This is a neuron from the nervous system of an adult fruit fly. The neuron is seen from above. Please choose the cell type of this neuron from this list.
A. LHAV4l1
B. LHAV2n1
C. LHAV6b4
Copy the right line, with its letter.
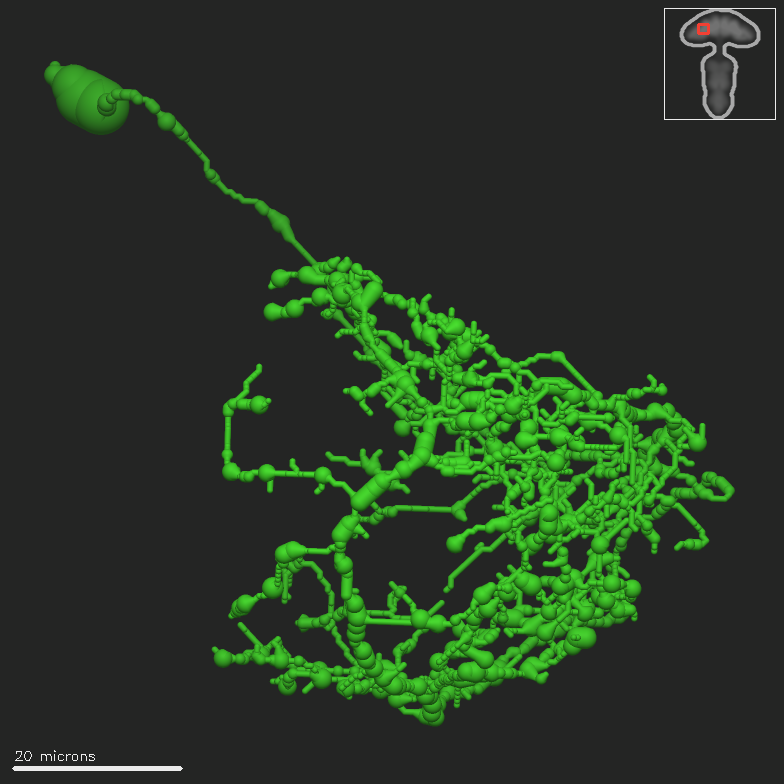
B. LHAV2n1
